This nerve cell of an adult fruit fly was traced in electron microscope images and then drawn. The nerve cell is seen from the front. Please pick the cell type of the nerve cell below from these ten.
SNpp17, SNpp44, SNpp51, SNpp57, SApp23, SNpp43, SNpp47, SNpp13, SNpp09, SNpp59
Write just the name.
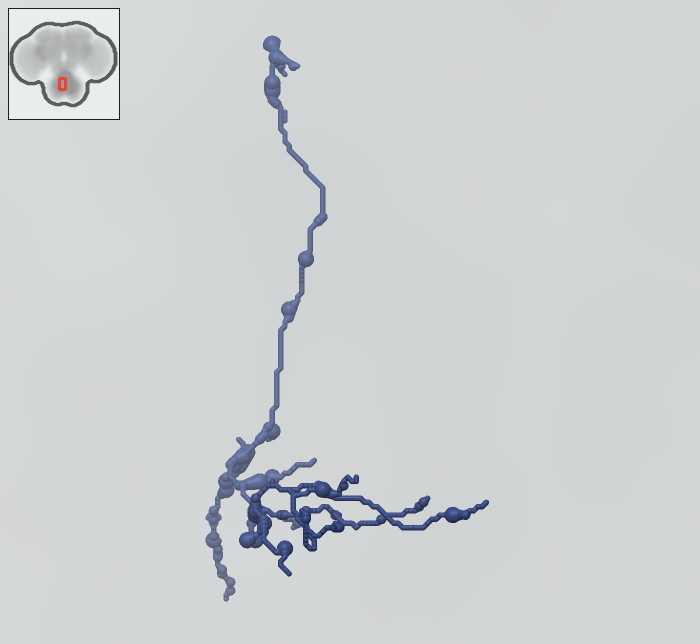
SNpp44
